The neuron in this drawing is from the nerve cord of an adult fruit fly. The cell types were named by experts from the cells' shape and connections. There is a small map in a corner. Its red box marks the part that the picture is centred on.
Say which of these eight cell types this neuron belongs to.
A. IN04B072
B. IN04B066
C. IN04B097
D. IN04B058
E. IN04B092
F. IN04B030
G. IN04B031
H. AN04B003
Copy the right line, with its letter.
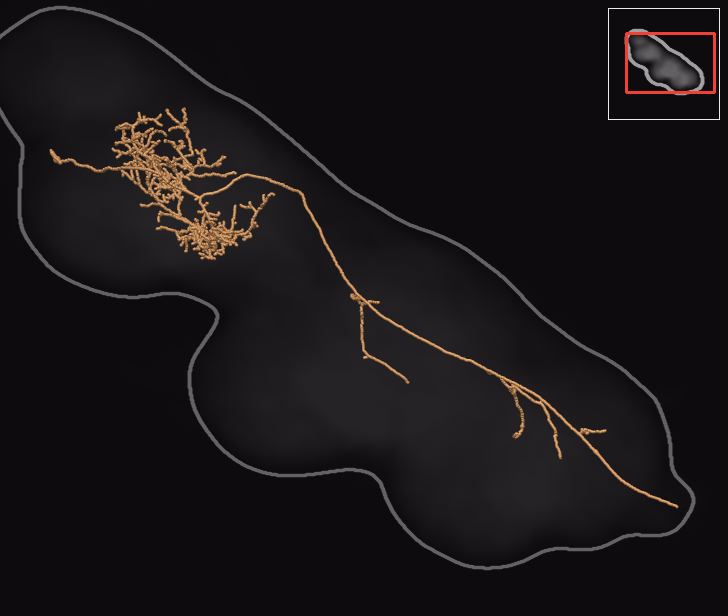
H. AN04B003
